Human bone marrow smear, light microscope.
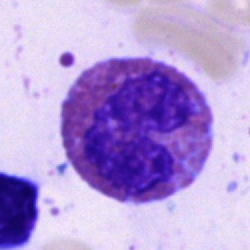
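Eosinophil (centre), stained human bone marrow smear. Fine reddish granules fill the pinkish-purple cytoplasm. The nucleus is deeply indented from the right side, and its chromatin is dark purple and coarsely clumped.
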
